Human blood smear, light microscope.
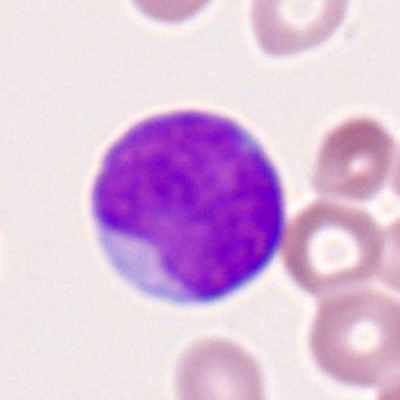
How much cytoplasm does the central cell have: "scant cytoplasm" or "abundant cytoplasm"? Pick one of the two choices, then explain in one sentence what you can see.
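Scant cytoplasm. The nucleus fills most of the cell.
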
